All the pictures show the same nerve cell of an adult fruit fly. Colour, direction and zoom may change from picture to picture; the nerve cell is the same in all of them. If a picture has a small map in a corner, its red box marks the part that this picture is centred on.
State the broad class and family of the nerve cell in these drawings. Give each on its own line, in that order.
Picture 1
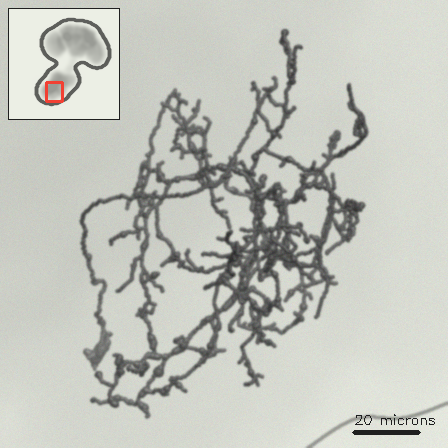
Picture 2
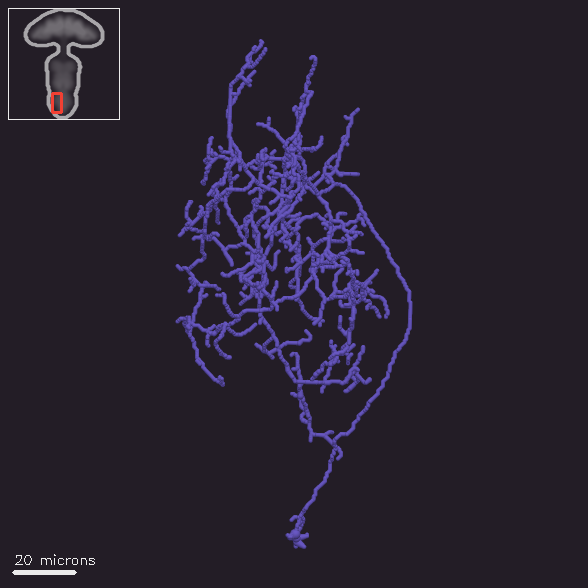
nerve-cord intrinsic neuron
hemilineage 21A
